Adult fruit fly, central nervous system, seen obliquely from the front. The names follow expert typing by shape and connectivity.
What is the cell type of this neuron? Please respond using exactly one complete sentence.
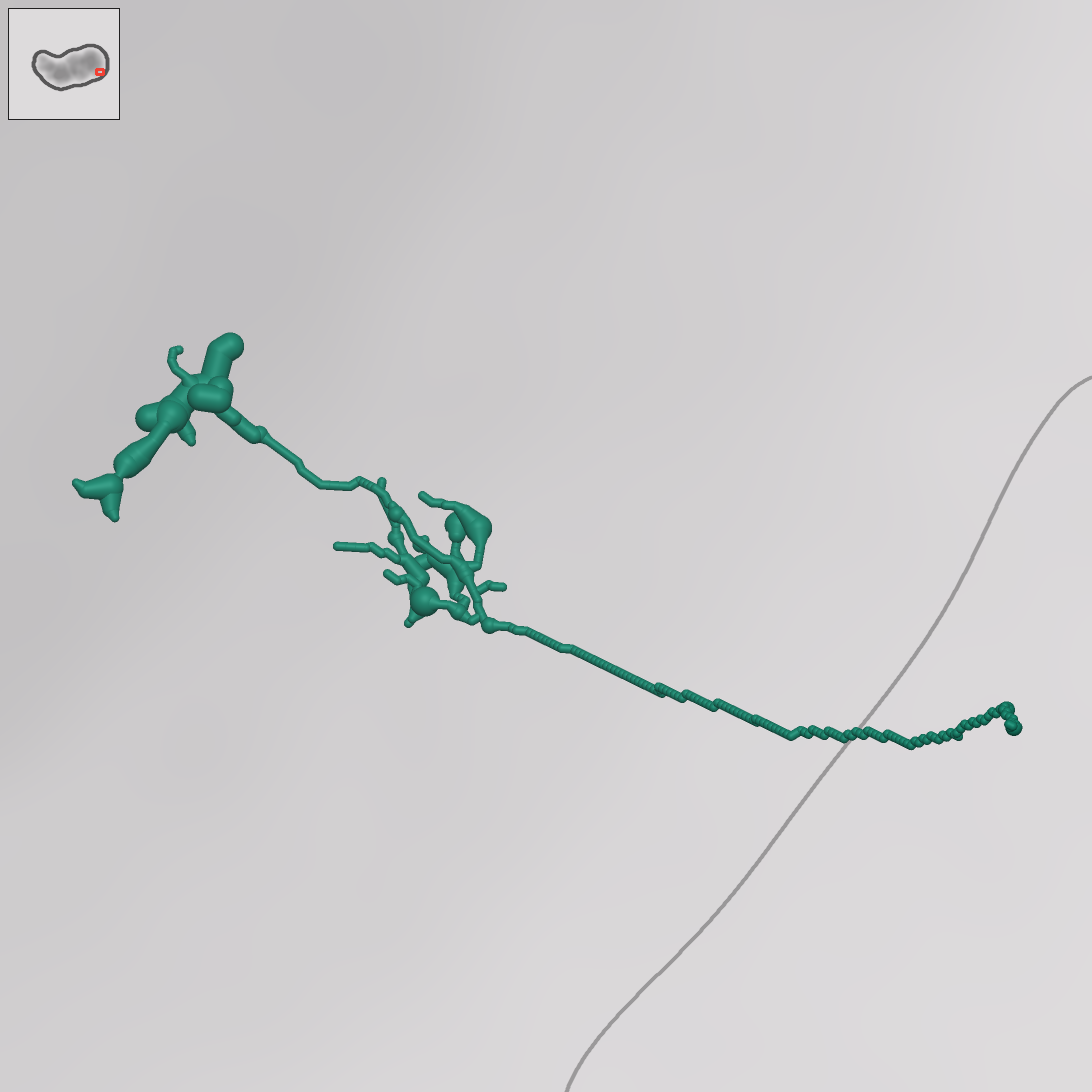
The cell type held by this neuron is L5.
